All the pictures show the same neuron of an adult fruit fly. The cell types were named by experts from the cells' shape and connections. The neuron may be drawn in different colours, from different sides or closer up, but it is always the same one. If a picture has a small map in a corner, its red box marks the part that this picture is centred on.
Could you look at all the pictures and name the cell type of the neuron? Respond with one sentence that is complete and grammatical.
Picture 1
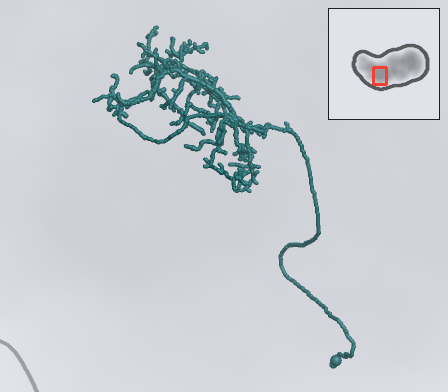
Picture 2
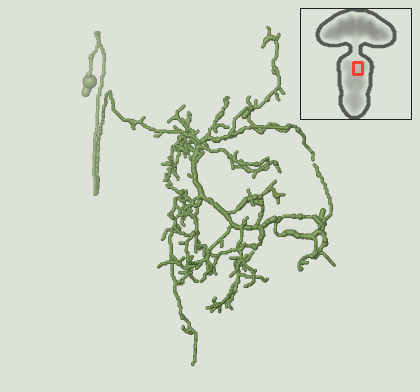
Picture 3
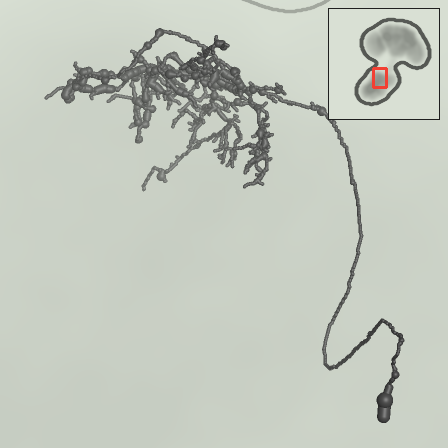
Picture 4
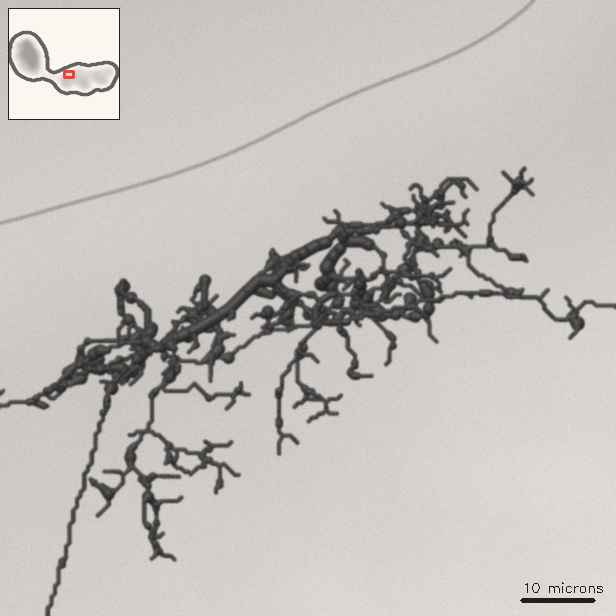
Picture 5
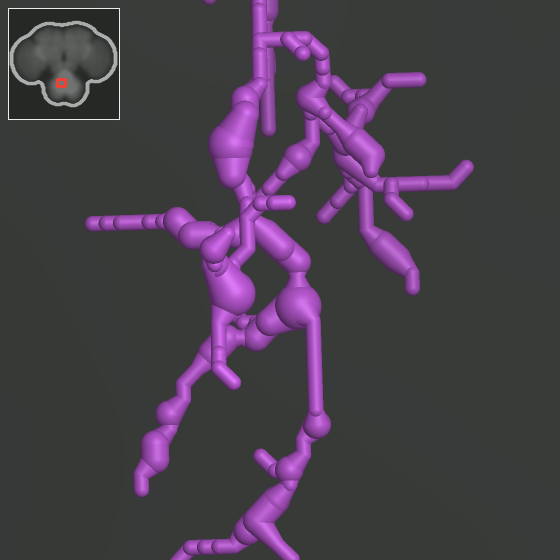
On the level of cell type, this neuron is IN02A033.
